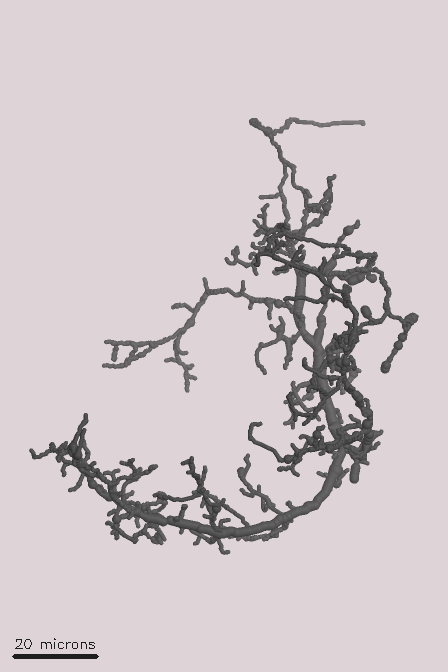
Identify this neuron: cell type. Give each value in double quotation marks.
"IN03A033"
